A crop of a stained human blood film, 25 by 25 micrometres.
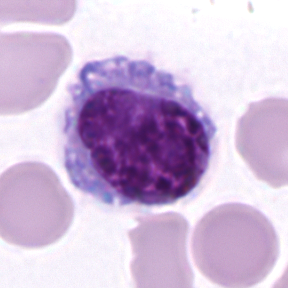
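Plasma cell. Going through it in order: the cell is about 14 micrometres across. The nucleus is oval in outline and sits off-centre, toward the lower right. Its chromatin is gathered into dark clumps separated by paler spaces. The cytoplasm has its widest band above and to the left of the nucleus and stains a deeper blue at its upper rim than near the nucleus.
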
